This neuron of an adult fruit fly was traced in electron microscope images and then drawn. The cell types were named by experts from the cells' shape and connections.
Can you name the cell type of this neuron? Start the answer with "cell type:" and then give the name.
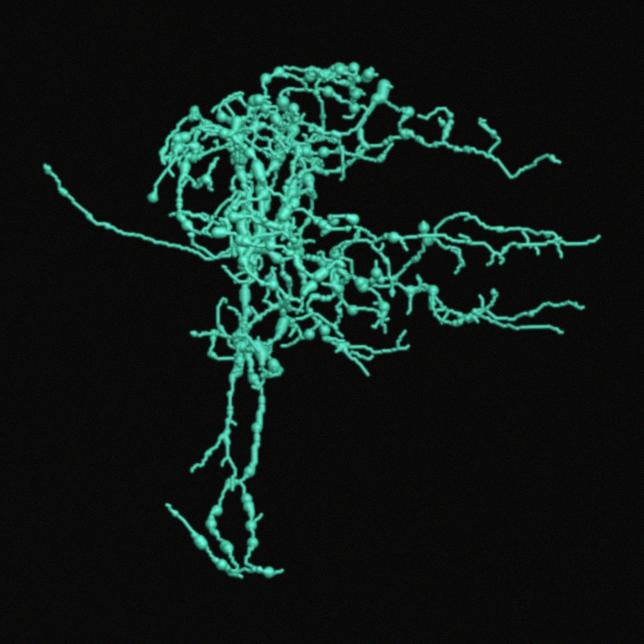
cell type: INXXX302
